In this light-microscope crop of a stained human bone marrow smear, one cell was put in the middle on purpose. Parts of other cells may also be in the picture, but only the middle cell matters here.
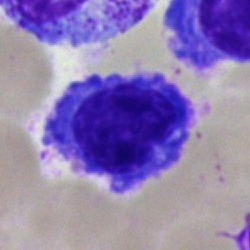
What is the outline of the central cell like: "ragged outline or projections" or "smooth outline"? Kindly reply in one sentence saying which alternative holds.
This cell has a rough outline rather than a smooth one.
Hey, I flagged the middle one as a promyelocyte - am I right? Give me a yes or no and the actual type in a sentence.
No, the cell in the middle is a plasma cell, not a promyelocyte.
